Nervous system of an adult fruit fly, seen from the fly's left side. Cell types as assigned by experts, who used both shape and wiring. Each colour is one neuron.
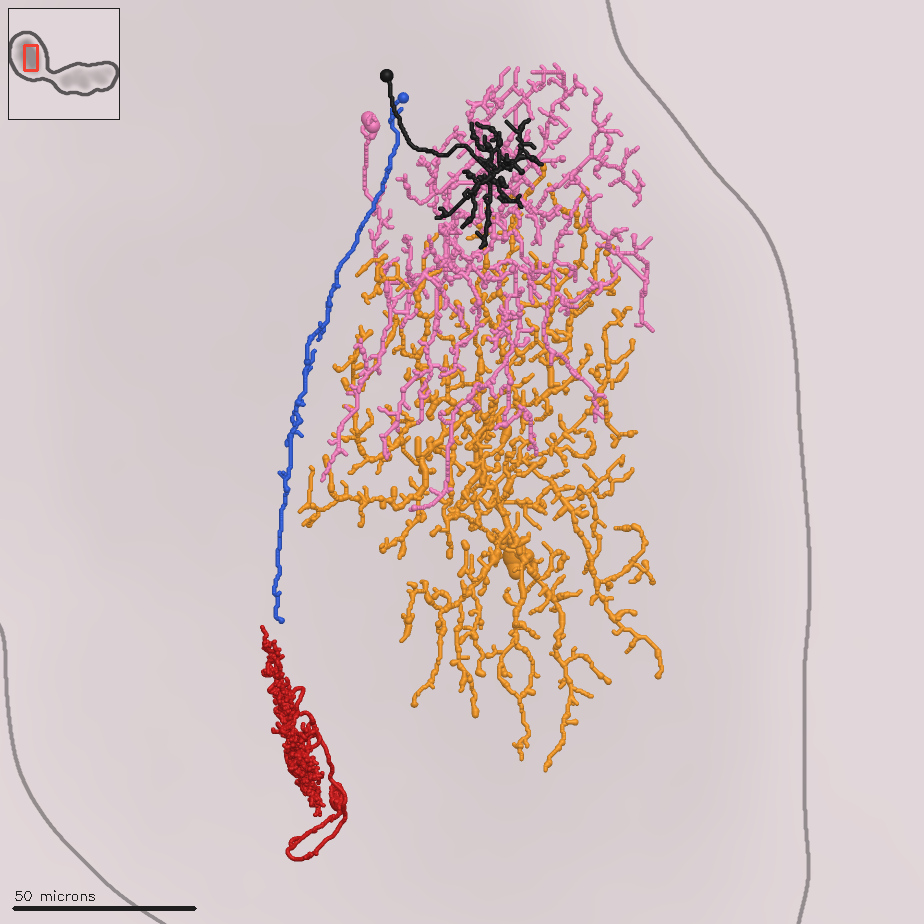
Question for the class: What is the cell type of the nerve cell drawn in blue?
Dm3c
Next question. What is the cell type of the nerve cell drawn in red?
Dm12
